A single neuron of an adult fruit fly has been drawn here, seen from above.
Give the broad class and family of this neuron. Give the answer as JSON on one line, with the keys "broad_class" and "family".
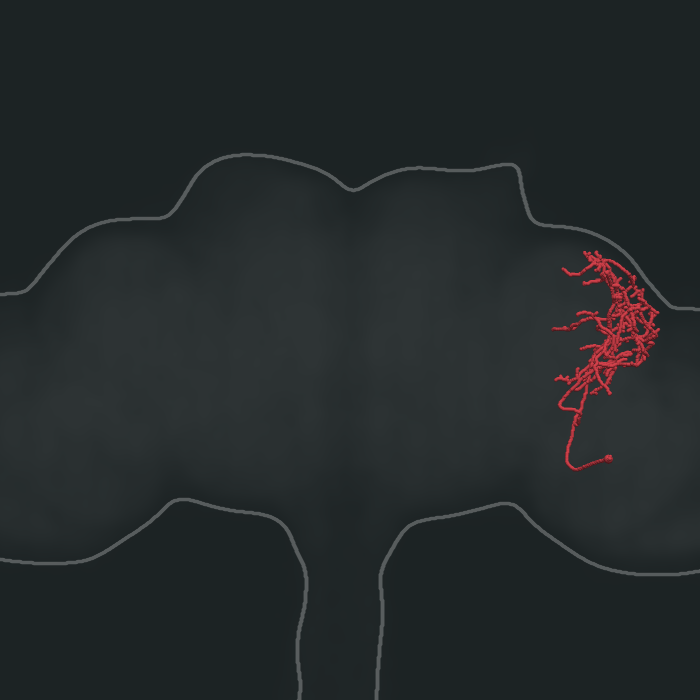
{"broad_class": "central-brain intrinsic neuron", "family": "hemilineage VPNp&v1_posterior"}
